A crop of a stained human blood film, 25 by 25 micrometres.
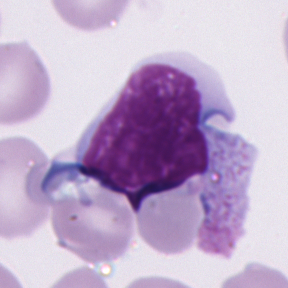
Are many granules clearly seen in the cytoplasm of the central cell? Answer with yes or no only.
No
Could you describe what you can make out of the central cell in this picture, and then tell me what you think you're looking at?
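Most of the cell is taken up by the nucleus, about 13 by 10 micrometres, so the cytoplasm forms only a narrow rim on most sides. The nuclear outline is irregular and angular, with a pointed extension at its lower edge. The cytoplasm is pale grey-blue, turning darker blue along the lower left edge. Along its lower border, the cell is moulded around the adjacent red cells. The cell is a large granular lymphocyte.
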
